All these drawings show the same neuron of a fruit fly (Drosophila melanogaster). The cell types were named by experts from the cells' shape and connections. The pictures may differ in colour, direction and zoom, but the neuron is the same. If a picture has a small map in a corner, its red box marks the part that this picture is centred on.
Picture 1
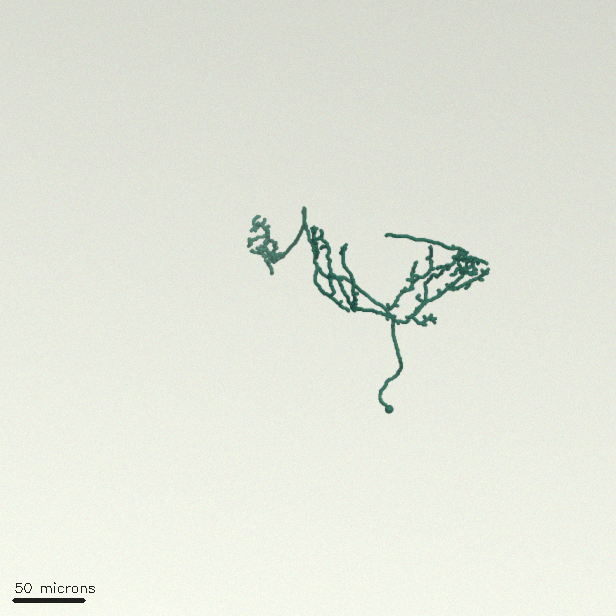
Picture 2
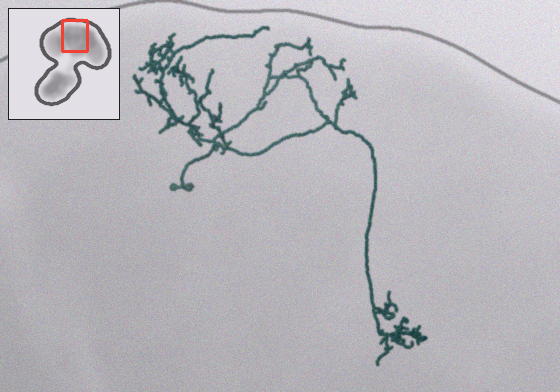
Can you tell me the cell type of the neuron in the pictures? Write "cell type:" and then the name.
cell type: SCL002m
